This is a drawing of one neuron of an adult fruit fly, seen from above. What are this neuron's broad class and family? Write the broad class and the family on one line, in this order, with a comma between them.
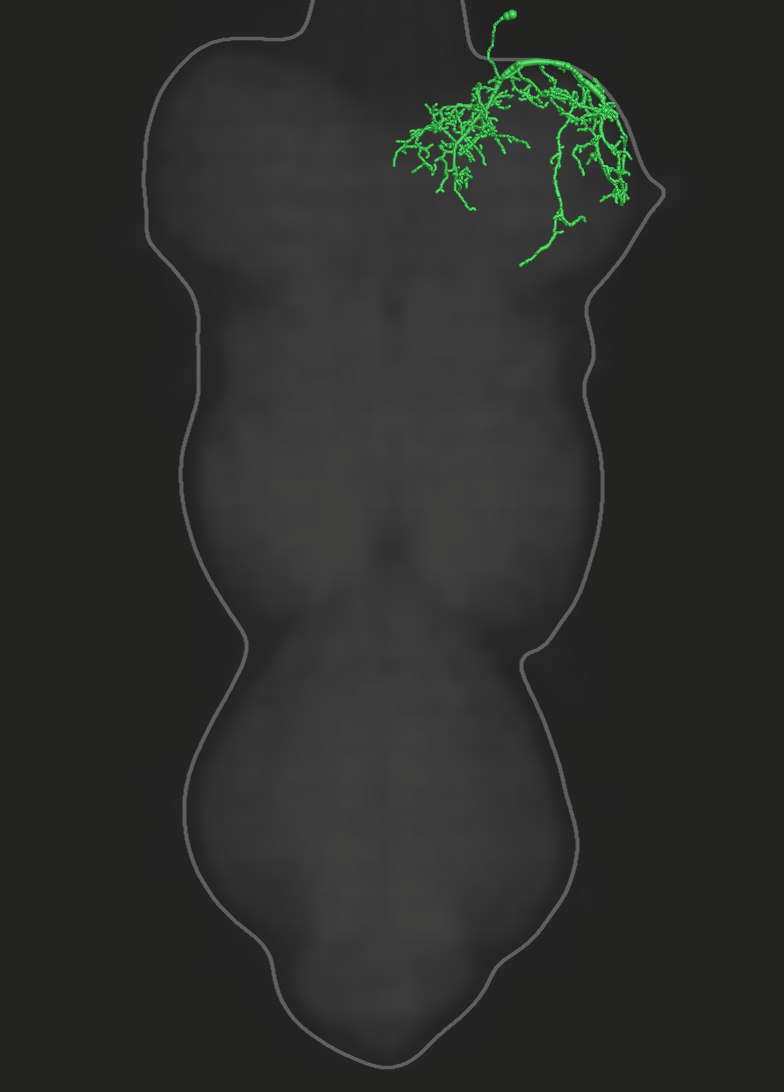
nerve-cord intrinsic neuron, hemilineage 16B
